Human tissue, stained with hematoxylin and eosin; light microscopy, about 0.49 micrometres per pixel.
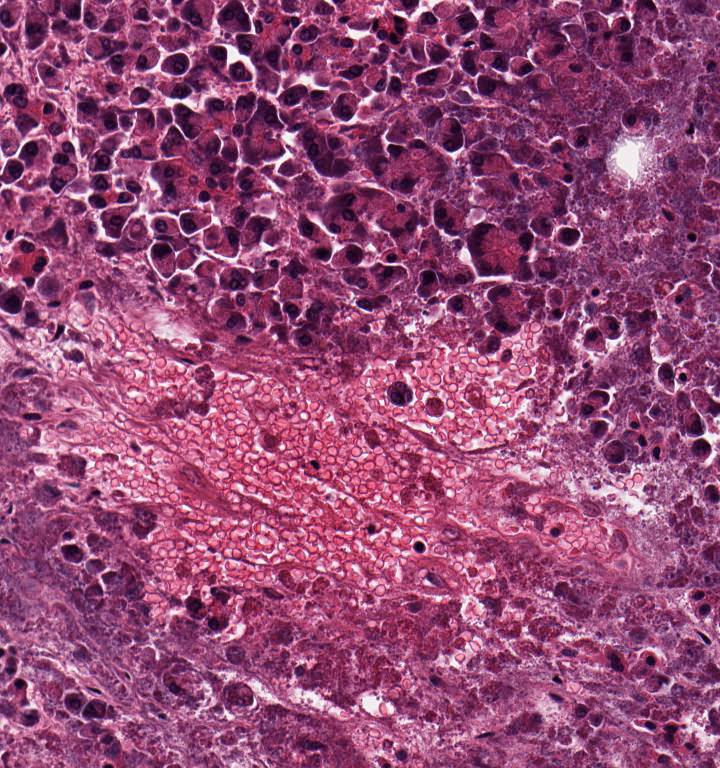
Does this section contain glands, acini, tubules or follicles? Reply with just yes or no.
No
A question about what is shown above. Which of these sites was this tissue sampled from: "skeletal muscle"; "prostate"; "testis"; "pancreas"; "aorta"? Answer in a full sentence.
The site this tissue was sampled from is the pancreas.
